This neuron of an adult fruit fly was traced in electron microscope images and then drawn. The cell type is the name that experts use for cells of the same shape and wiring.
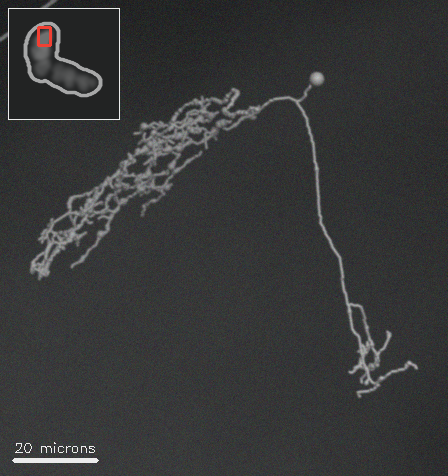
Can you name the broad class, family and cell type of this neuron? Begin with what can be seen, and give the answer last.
The cell body can be seen at the upper right of the picture. From left to right in the picture it spans about 95 microns. Dozens of branch ends can be seen. It is an optic-lobe intrinsic neuron. Its family is MeLo. Its cell type is MeLo6.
